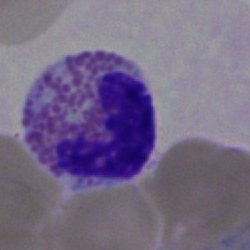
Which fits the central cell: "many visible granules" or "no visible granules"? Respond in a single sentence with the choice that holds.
The cytoplasm of this cell holds many visible granules.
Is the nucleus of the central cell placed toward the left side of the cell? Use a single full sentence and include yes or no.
No, what lies toward the right is the nucleus of the cell.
